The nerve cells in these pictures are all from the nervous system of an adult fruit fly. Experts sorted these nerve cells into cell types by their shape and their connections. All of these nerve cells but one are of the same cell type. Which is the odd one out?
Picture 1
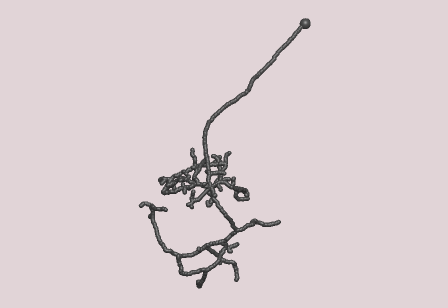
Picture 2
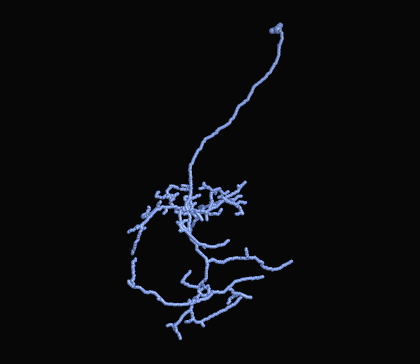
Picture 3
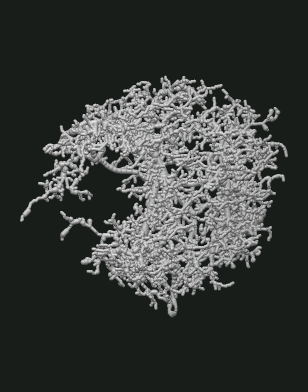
Picture 3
